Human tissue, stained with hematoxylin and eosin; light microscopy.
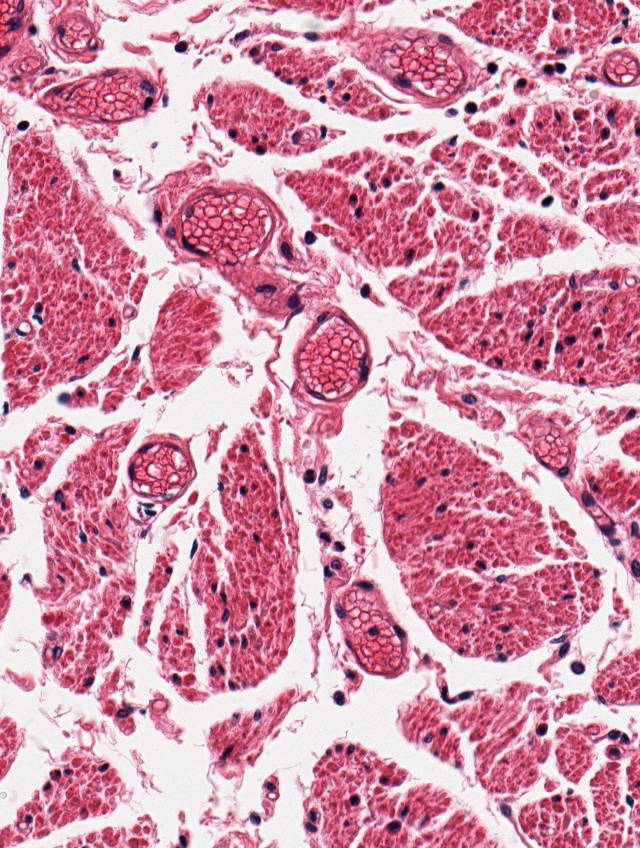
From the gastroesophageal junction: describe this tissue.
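Irregular bundles of smooth muscle fill the field, separated by pale septa of loose connective tissue. Most bundles are cut across, so they show many small rounded cell profiles. In the nerve fascicles, the cut fibres make a honeycomb of clear rings around small pink centres. A thin sheath with flattened nuclei bounds each nerve fascicle.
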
